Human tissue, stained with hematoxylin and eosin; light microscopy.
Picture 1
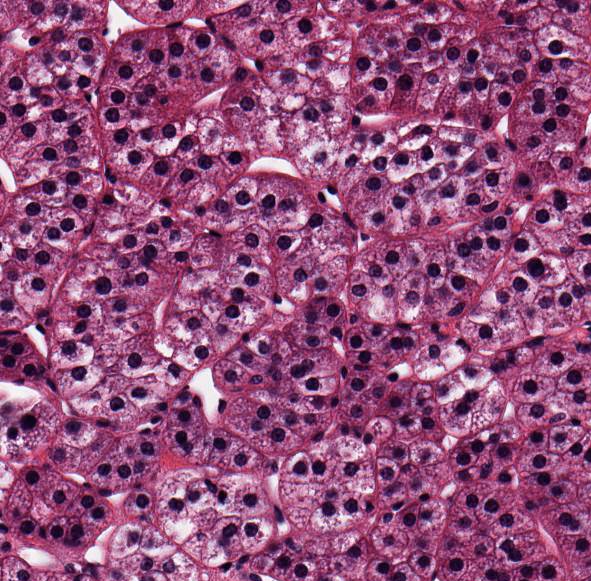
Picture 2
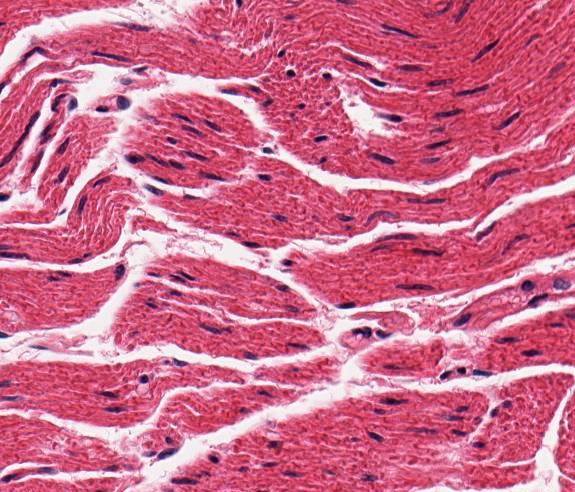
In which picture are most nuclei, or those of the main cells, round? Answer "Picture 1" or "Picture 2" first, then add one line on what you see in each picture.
Picture 1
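What picture 1 shows: The nuclei are round, dark and fairly uniform in size across the field.
What picture 2 shows: The muscle nuclei are elongated and dark purple, lying lengthwise along the fibres.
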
